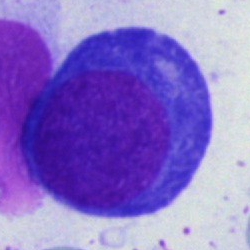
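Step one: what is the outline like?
Round and smooth.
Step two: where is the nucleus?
Off-centre, toward the lower left of the cell.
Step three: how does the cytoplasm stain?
Deep blue, with a paler patch just above and to the right of the nucleus.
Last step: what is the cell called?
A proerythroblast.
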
